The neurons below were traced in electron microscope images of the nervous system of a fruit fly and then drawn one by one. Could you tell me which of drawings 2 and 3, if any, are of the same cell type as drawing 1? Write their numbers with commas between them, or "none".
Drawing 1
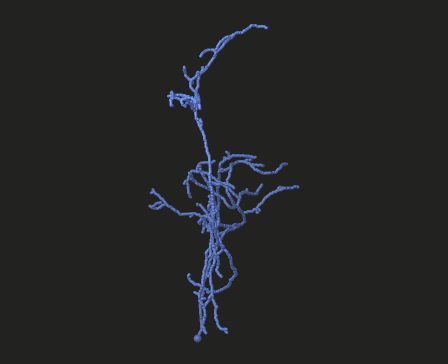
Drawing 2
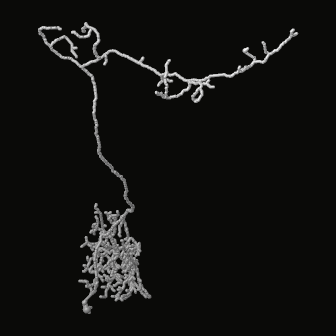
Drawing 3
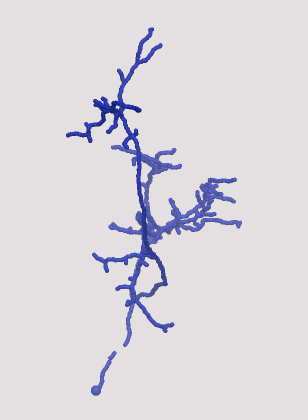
none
